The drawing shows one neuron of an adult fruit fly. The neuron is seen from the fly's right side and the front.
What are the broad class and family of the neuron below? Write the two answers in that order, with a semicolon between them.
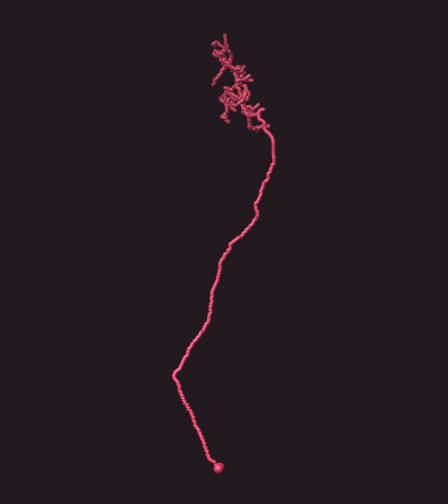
optic-lobe intrinsic neuron; Li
